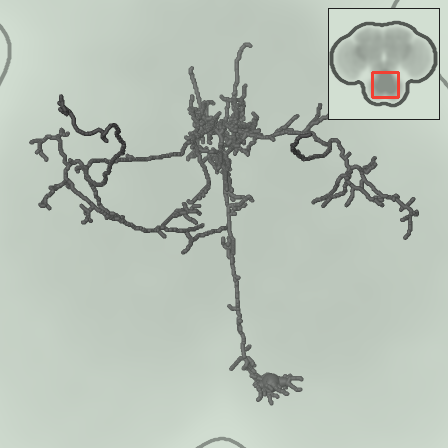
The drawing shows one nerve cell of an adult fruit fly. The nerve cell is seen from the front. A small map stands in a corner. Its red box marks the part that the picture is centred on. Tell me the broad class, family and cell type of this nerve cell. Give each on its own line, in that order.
efferent neuron of the nerve cord
hemilineage 00B
EA00B022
